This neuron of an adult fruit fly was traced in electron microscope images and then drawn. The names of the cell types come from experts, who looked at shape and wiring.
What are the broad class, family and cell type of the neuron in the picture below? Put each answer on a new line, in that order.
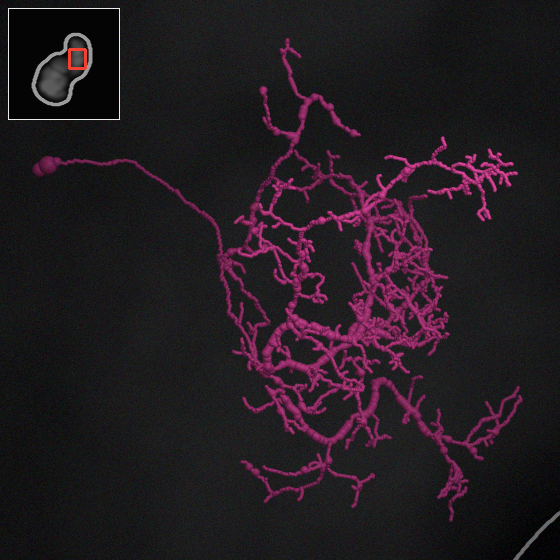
nerve-cord intrinsic neuron
hemilineage 11A
IN11A020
